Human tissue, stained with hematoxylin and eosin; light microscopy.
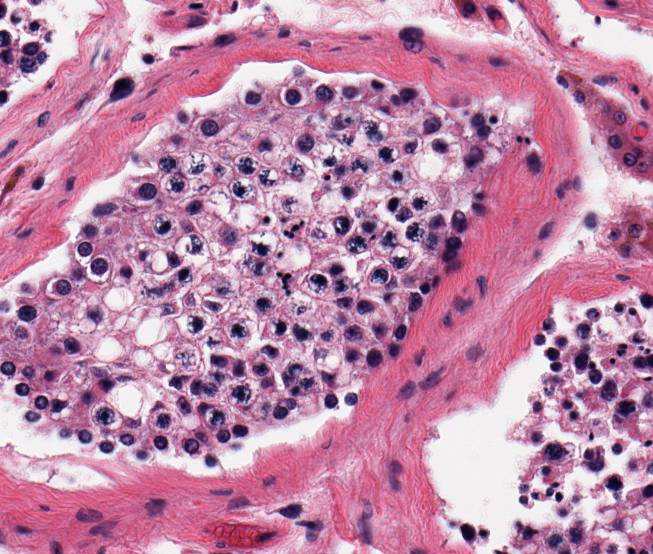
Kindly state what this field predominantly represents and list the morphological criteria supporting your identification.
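Most of this field, as I read it, is a seminiferous tubule. A large, rounded cross-section packed with cells takes up the upper left and centre.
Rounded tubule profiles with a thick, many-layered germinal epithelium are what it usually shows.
Cells fill it right to the middle, so there's no open central lumen.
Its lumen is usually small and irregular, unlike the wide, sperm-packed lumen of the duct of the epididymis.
A thick band of wavy pink fibrous tissue rings it. At the lower right, part of a second tubule holds loosely scattered dark cells.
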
